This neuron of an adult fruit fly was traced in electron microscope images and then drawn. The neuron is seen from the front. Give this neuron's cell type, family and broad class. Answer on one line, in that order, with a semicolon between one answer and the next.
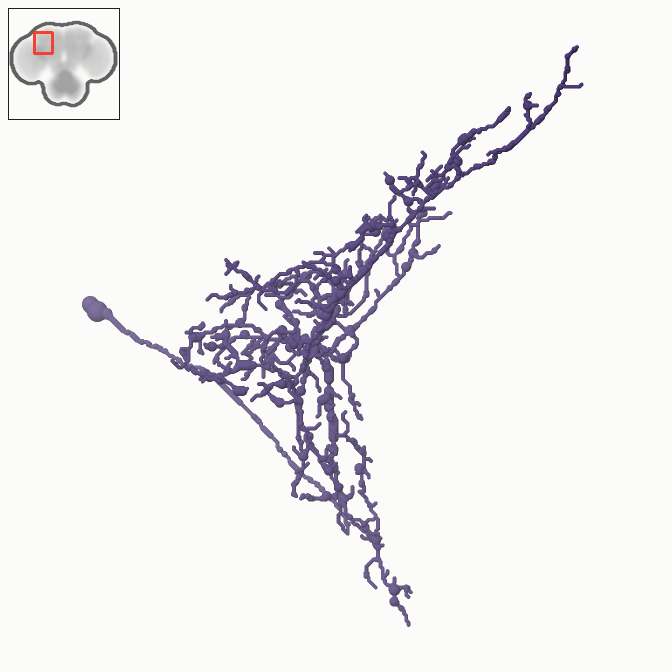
LHPV2d1; hemilineage VPNp&v1_posterior; central-brain intrinsic neuron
